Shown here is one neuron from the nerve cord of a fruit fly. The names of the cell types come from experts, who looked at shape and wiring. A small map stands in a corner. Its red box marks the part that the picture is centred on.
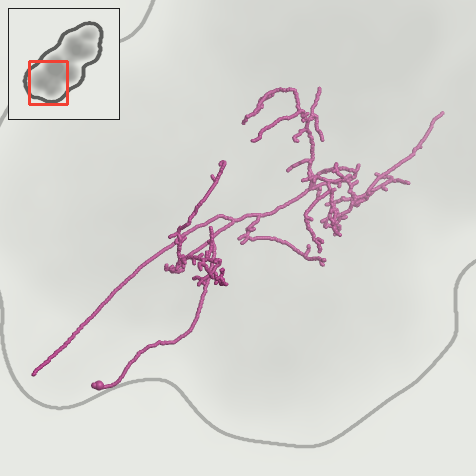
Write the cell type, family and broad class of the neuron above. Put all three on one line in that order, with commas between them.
AN08B101, hemilineage 08B, ascending neuron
